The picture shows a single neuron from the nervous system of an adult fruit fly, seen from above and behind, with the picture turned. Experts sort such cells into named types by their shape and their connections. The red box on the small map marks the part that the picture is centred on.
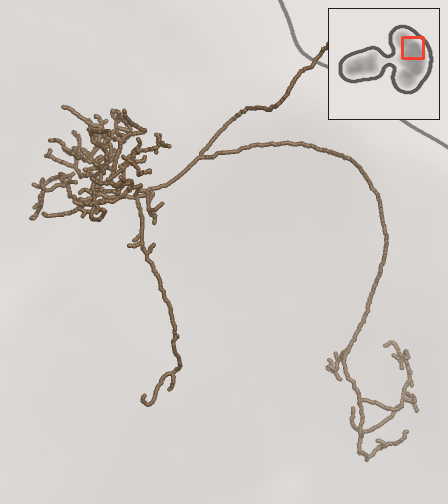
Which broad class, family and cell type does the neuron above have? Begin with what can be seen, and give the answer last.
It is in the brain and does not reach the nerve cord. Dozens of branch ends can be seen. This is a visual projection neuron. Its family is hemilineage SLPa&l1_lateral. The cell type is LC33.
